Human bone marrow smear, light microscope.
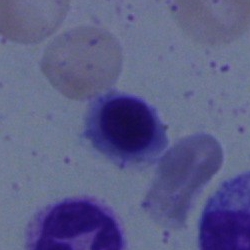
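Erythroblast, the cell in the middle. Going over it, I find the chromatin dense and dark purple throughout. The cytoplasm is widest on the left side of the nucleus, and I can make out no granules in it. Around the edge, the outline is irregular, with small knobby bulges.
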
